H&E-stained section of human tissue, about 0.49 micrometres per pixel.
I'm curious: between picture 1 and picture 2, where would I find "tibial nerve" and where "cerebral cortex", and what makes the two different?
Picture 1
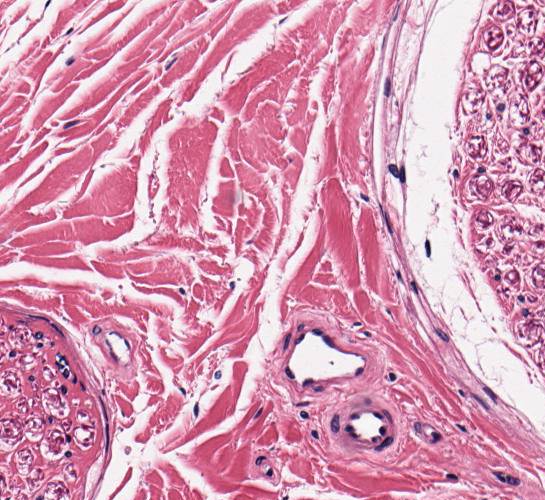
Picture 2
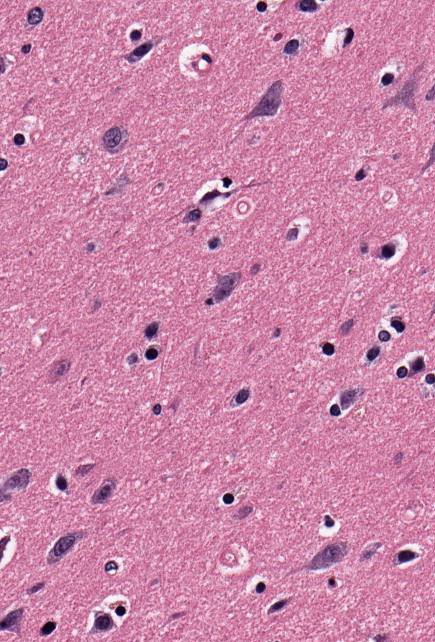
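Picture 1 is the tibial nerve; picture 2 is the cerebral cortex. In the nerve, two cross-cut bundles lie at the edges, right and lower left, each bounded by a thin layer of flattened cells with elongated nuclei. Small vessels with open white lumens sit in pale connective tissue at the lower centre, and no fat cells appear. In the cortex, cells lie singly and well apart on a finely granular, fibrillary pink neuropil filling the field. At upper centre, a triangular neuron's purple-tinged cytoplasm tapers into a process.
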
